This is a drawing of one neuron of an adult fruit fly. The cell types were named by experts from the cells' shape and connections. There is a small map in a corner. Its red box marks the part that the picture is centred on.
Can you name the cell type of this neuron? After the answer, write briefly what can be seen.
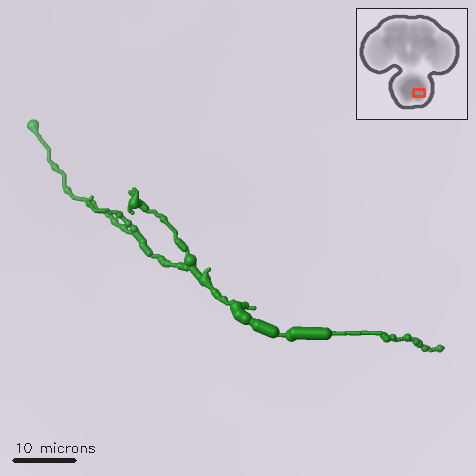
It is of cell type LgLG3. It is a sensory neuron entering the nerve cord. The drawing shows no cell body. From left to right in the picture it spans about 70 microns. There are a dozen or fewer branch ends.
